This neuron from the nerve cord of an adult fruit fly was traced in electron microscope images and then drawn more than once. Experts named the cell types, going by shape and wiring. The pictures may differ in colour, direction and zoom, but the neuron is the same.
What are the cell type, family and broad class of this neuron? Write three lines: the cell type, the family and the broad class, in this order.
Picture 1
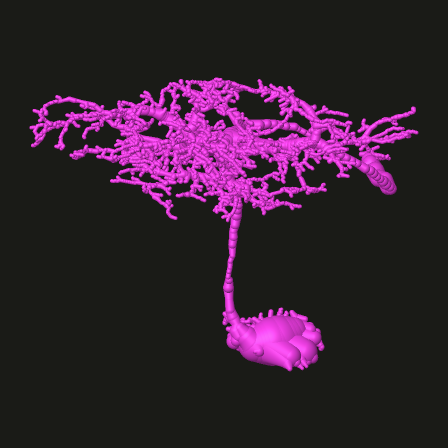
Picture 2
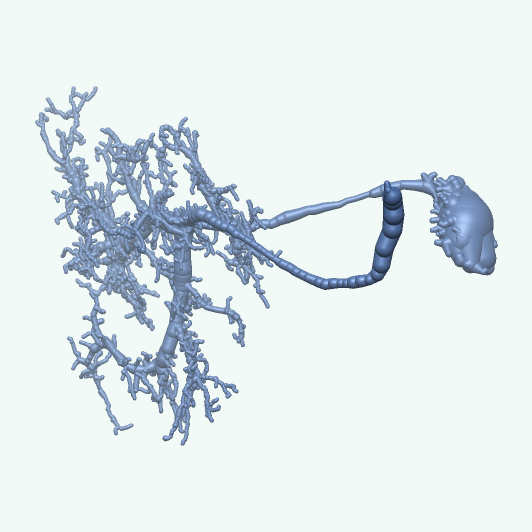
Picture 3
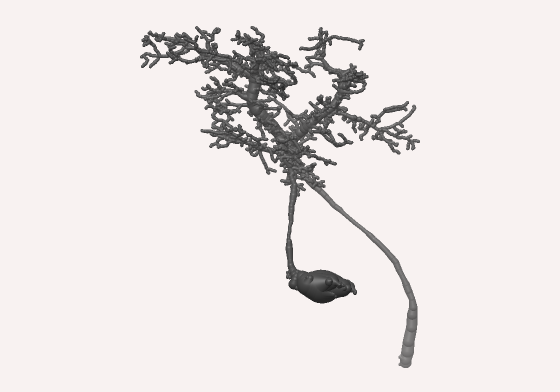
hg1 MN
hemilineage 16B
motor neuron of the nerve cord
